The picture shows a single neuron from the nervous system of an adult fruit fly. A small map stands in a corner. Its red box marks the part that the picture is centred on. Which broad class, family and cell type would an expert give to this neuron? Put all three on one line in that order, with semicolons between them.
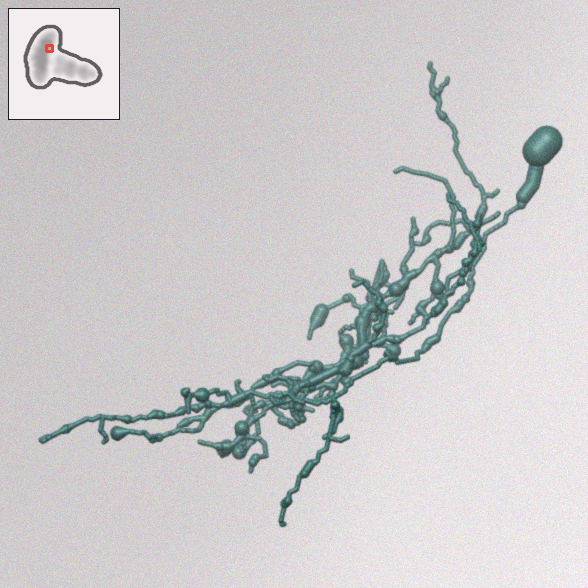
central-brain intrinsic neuron; hemilineage SLPpm2; SLP414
